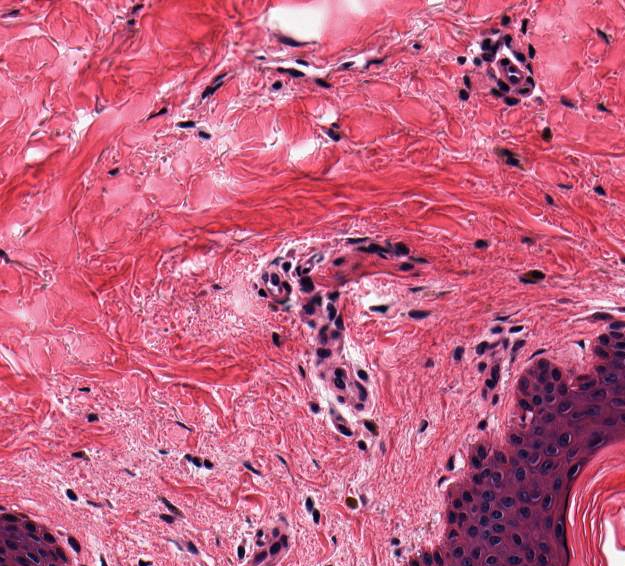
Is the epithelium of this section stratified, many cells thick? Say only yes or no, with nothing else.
Yes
